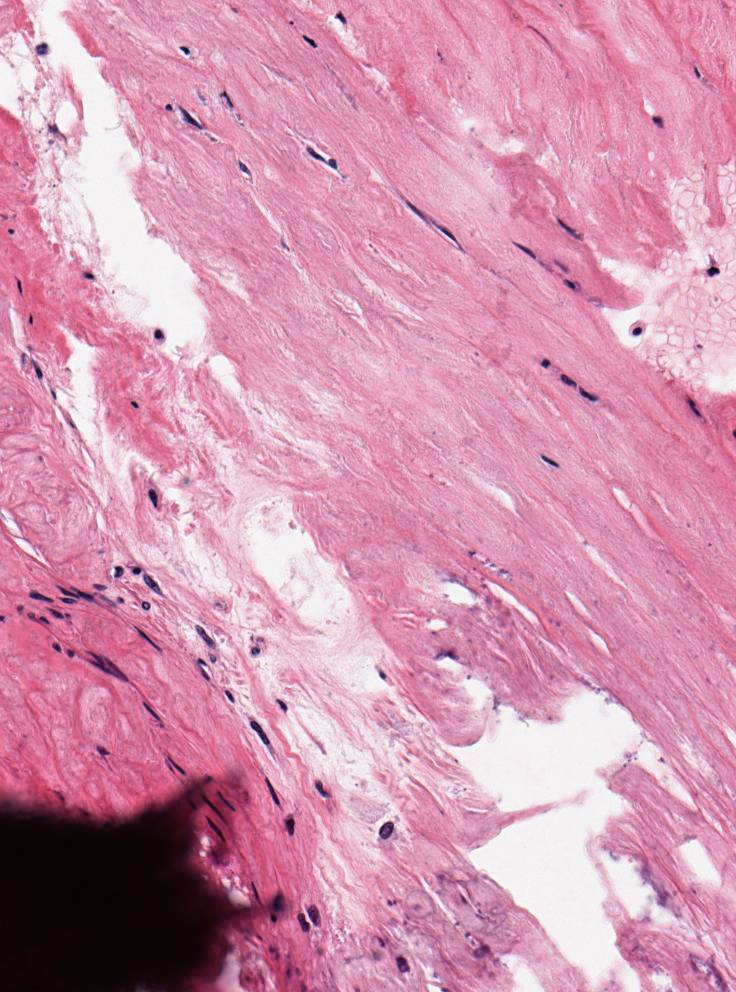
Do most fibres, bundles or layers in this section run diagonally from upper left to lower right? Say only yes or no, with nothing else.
Yes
